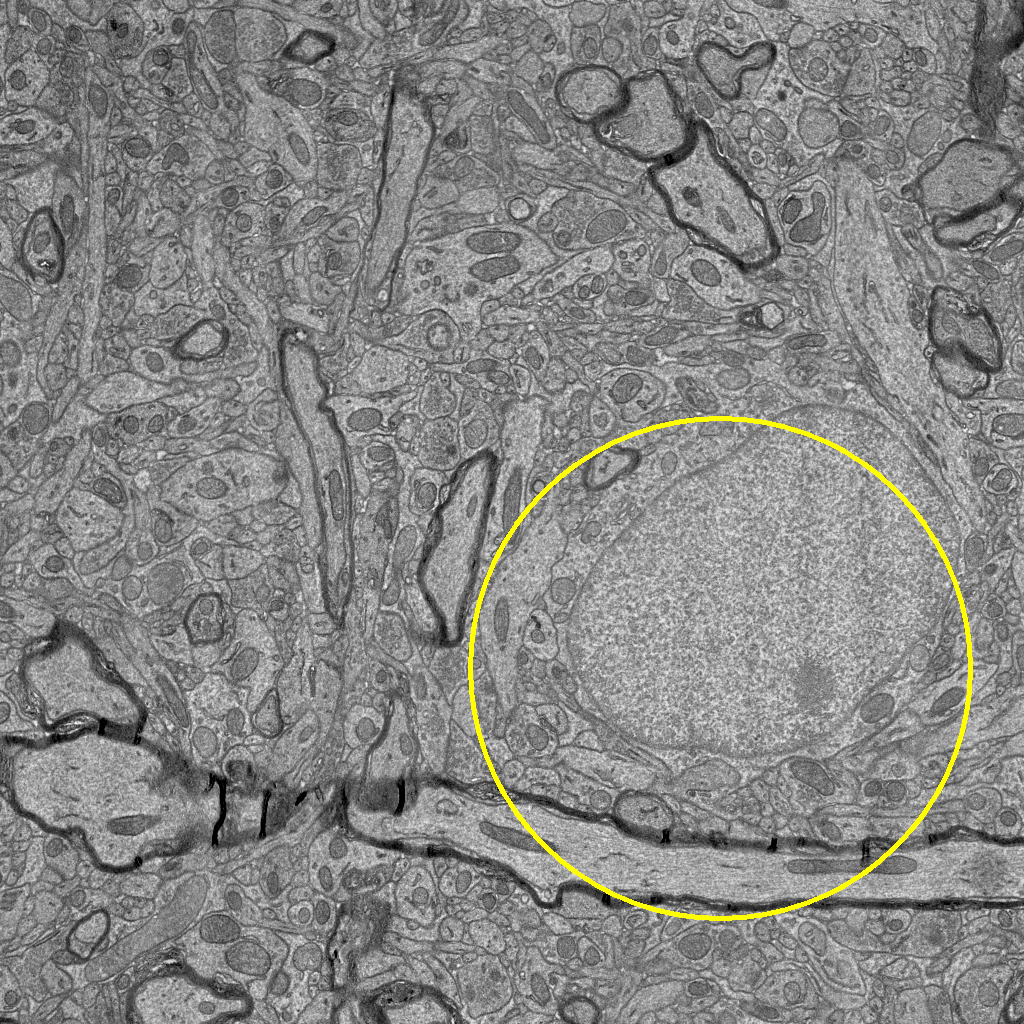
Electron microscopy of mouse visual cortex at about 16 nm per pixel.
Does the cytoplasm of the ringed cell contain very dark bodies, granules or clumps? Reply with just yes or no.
No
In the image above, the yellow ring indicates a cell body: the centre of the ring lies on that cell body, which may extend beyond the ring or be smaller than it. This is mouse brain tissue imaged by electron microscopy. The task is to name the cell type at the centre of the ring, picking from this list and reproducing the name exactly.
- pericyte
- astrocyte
astrocyte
